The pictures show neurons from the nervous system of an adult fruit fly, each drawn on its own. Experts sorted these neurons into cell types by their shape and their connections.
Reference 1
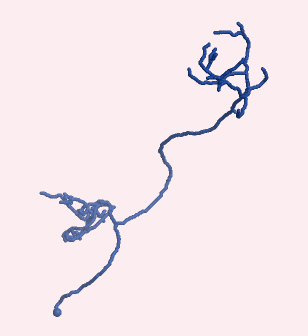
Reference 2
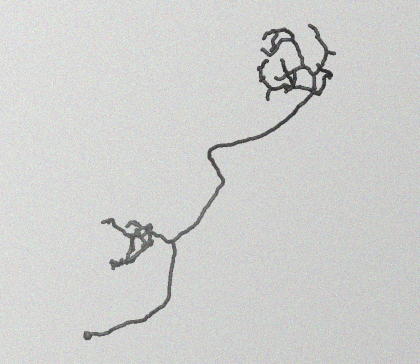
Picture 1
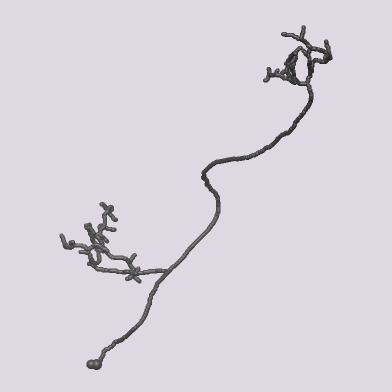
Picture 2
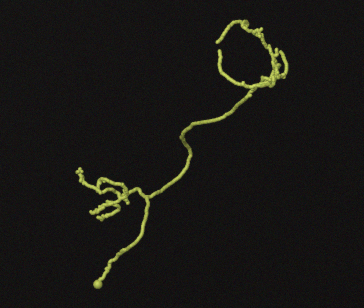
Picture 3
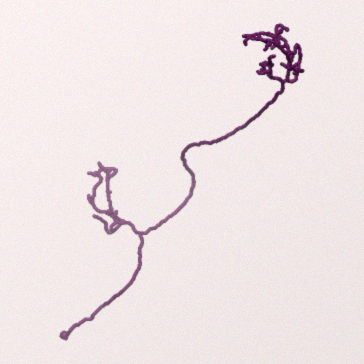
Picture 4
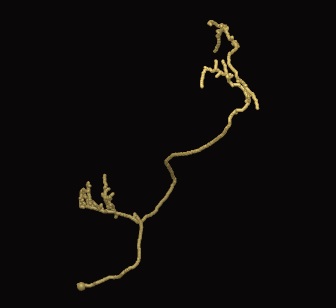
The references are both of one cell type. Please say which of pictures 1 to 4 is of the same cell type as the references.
Picture 2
